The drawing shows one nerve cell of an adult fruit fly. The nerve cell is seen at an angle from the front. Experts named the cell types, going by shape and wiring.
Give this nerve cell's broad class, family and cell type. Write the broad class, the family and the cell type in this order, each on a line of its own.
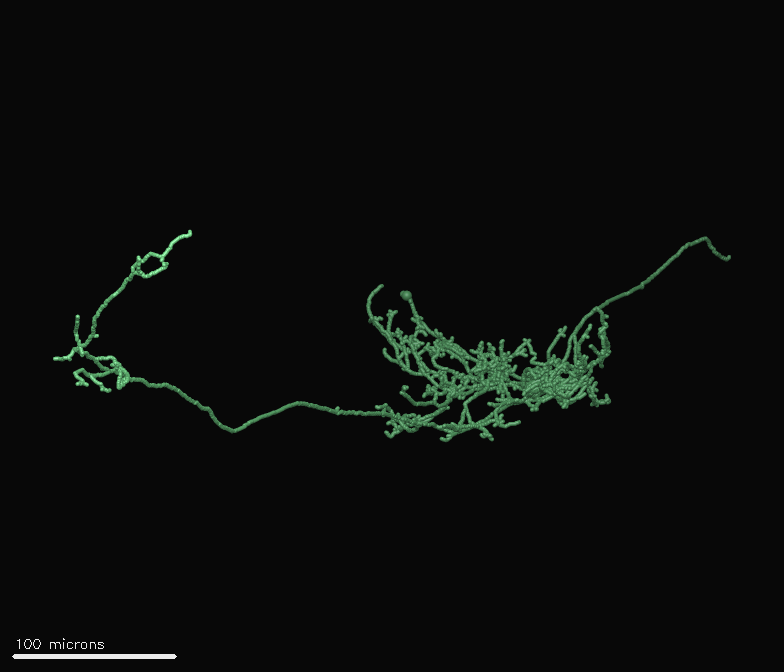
ascending neuron
hemilineage 09B
AN09B021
